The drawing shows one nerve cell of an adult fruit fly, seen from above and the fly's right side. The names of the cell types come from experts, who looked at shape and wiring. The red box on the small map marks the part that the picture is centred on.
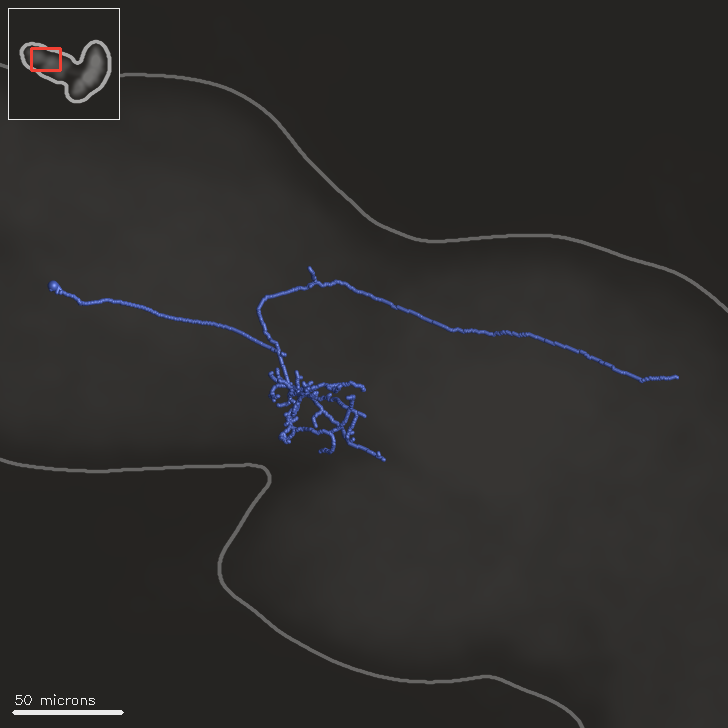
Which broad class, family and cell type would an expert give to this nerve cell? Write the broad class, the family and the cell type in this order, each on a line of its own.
nerve-cord intrinsic neuron
hemilineage 07B
IN07B096_c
